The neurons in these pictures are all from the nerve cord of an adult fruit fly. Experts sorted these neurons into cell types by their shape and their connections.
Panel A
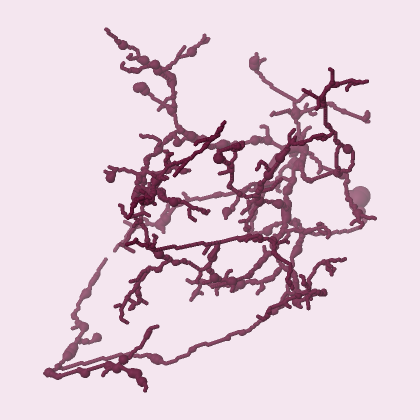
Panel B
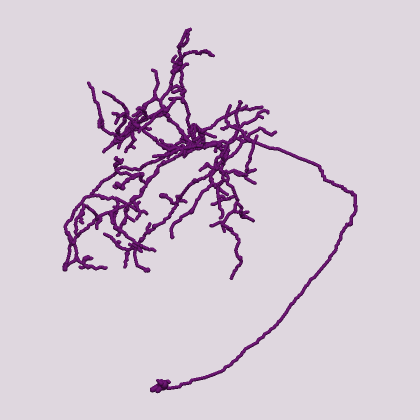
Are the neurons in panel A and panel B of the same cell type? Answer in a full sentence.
They are of different cell types.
